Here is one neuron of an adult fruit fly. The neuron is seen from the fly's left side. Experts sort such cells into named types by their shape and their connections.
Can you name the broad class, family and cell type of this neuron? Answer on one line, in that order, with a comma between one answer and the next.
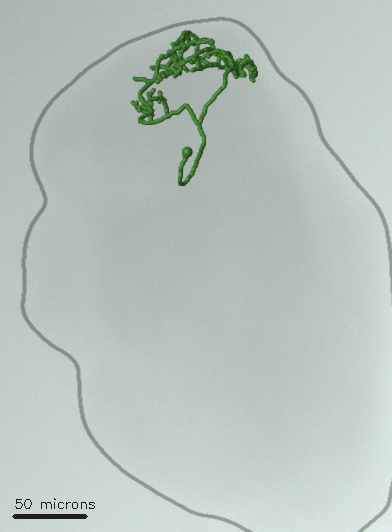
central-brain intrinsic neuron, hemilineage LHl4_dorsal, SLP065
